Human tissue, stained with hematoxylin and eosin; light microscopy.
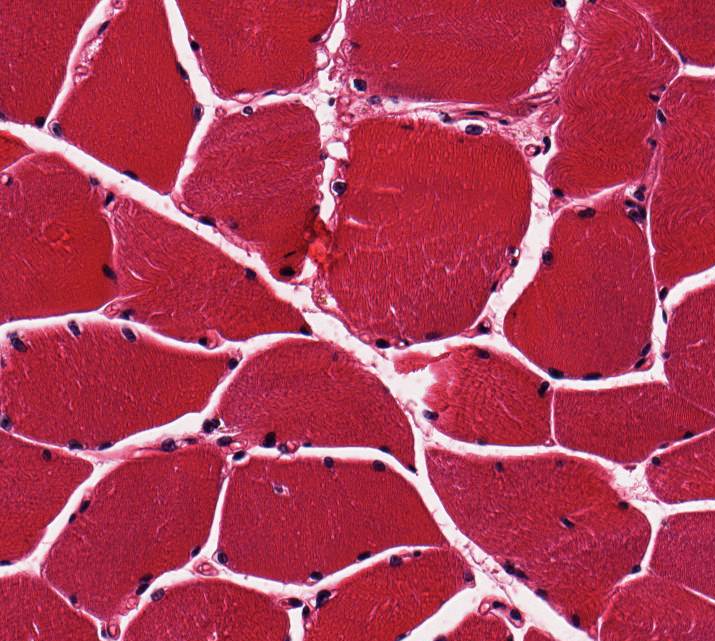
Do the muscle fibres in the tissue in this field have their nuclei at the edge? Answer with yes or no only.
Yes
